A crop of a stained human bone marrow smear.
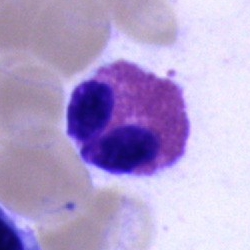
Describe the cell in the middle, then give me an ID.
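I see the nuclear lobes lying along the left side and the lower part of the cell, and no nucleoli can be seen in either. Granules fill the cytoplasm throughout. The outline is roughly round, its edge slightly uneven. So I'd name it an eosinophil.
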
